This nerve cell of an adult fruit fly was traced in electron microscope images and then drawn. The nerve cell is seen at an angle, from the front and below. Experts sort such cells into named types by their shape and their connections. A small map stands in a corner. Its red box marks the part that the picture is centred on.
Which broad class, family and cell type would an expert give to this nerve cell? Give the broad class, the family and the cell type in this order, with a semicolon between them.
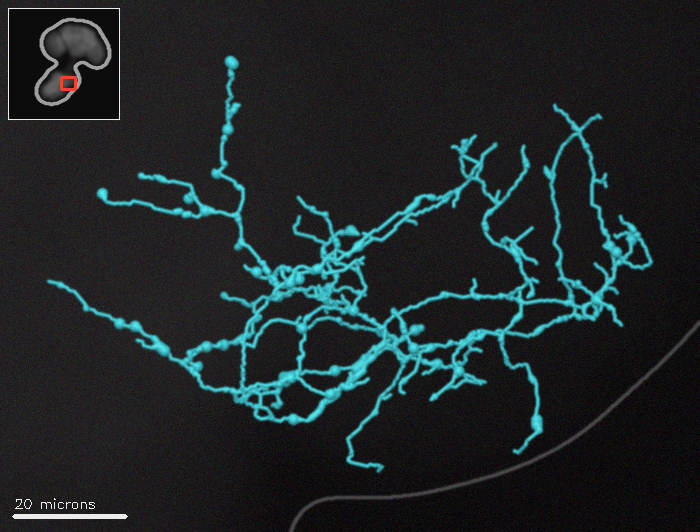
nerve-cord intrinsic neuron; hemilineage 01B; IN01B064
